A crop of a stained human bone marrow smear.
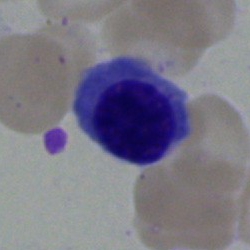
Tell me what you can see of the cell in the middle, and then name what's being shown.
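Off-centre nucleus, displaced to the lower right; widest cytoplasm at the upper left. Chromatin dark purple, dense throughout. Cytoplasm without visible granules. No clear vacuoles. Cell: erythroblast.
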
